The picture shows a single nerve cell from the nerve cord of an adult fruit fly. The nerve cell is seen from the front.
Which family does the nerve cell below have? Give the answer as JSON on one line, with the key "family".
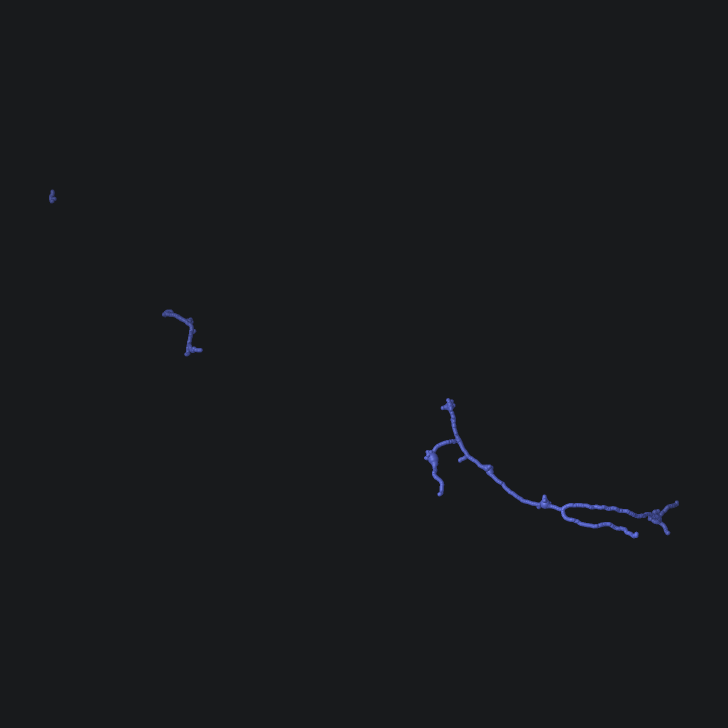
{"family": "hemilineage 20A.22A"}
